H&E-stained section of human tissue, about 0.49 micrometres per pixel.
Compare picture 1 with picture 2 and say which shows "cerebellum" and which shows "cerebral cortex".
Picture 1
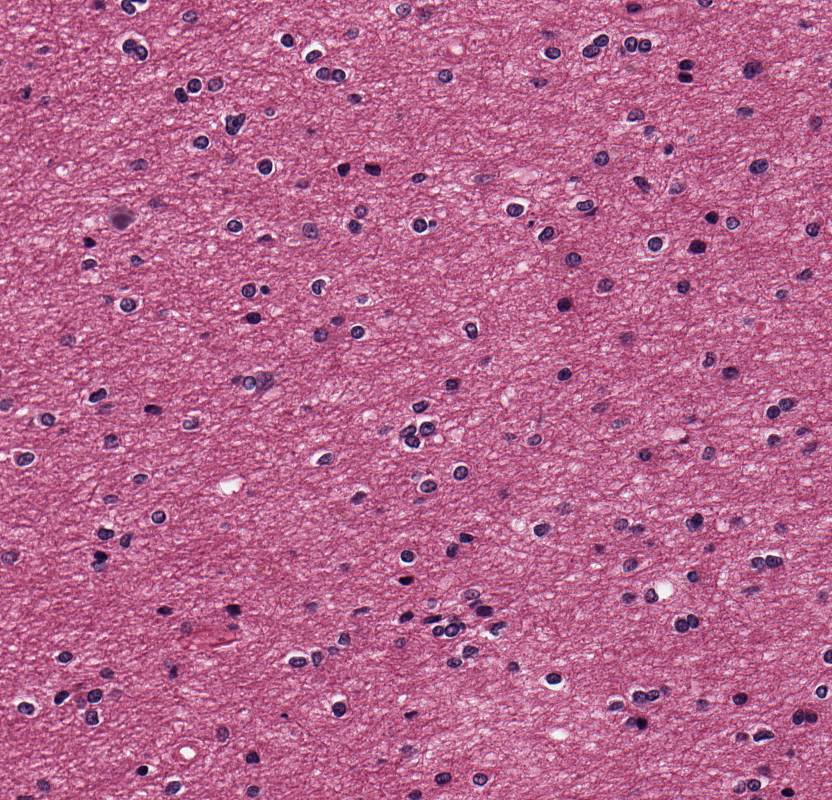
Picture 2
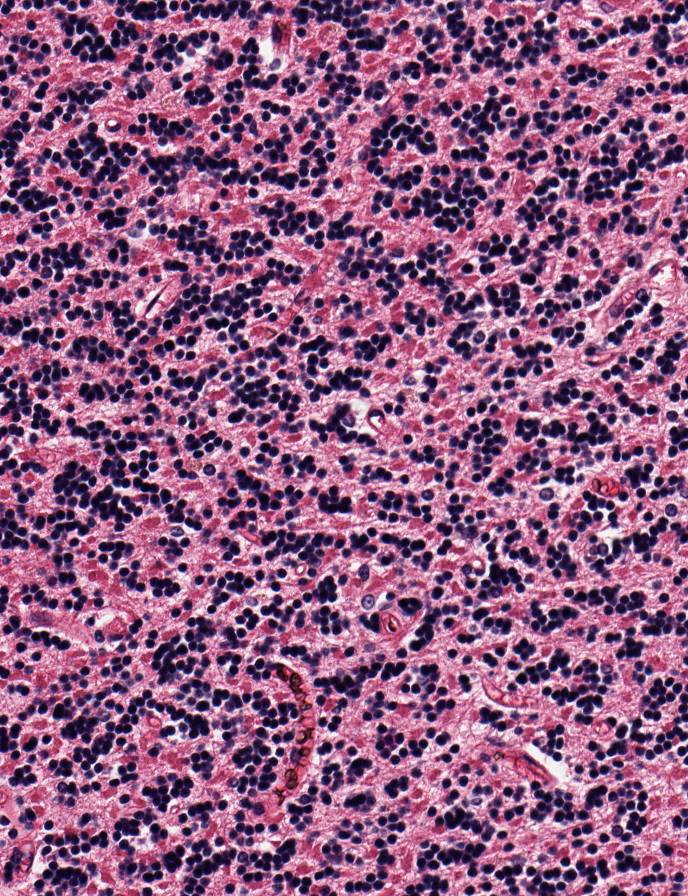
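First, the identities: picture 1 is cerebral cortex, picture 2 is cerebellum. Nuclei: in both, most are small, round and darkly stained, with little visible cytoplasm in the cortex and hardly any in the cerebellum. Arrangement: in the cortex they are scattered fairly evenly without forming organised units, whereas the cerebellum field is evenly crowded, its nuclei lying in irregular clusters and cords. Background: the cortex has a fine pink fibrillary meshwork filling the entire field, while in the cerebellum pink, finely fibrillary material forms small islands between the clusters. Other structures: the cerebellum has thin-walled capillaries, one in the lower left holding red blood cells in single file; the cortex has no epithelium or glands anywhere.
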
